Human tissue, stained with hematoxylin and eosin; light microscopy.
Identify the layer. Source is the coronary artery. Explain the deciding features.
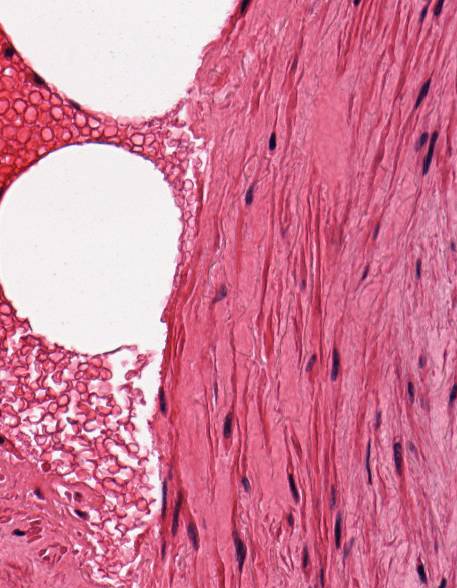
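Tunica media, I think: a broad band of parallel smooth muscle fibres fills the right two-thirds, running top to bottom. The nuclei are dark, elongated and cigar-shaped, single and well spaced; the pink cytoplasm is finely fibrillar, its cell borders hard to see.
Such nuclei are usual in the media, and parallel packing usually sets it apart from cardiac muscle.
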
